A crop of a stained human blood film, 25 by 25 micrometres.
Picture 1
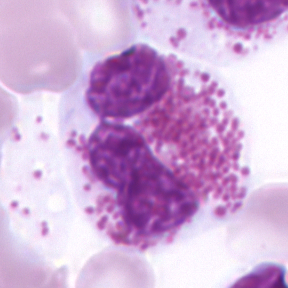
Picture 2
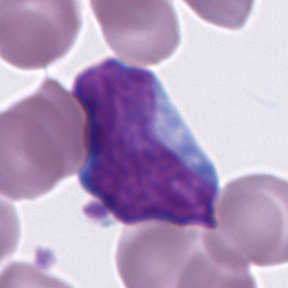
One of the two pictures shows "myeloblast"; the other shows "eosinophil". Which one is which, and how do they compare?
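In this pair, the eosinophil is picture 1 and the myeloblast is picture 2. The eosinophil's nucleus has two lobes, one above the other, joined by a narrow waist.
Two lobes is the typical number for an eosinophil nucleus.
Its chromatin is dark purple and coarsely clumped, and no nucleoli are visible.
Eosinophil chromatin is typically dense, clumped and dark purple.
Many pinkish-red granules, round and of roughly equal size, crowd the cytoplasm, most of which lies to the right of the nucleus.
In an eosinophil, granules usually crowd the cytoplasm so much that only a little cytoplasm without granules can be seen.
The myeloblast has an angular, polygonal outline, with straight edges meeting at corners, and measures about 18 by 13 micrometres. Its nucleus fills about 70% of the cell's area.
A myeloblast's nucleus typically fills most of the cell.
Its cytoplasm is pale blue and shows no distinct granules, in contrast to the crowded granules of the eosinophil.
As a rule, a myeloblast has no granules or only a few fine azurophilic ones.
Its edge lacks hair-like projections, and a small platelet lies just beyond its lower-left edge.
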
